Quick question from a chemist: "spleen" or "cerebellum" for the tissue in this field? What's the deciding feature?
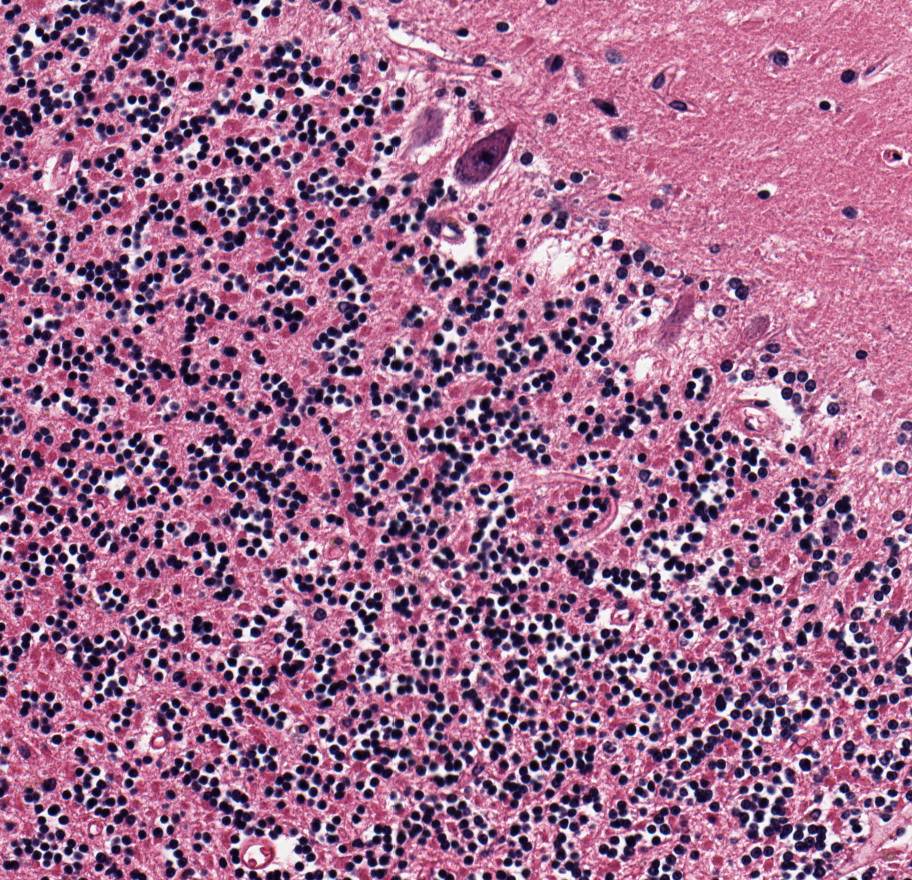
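Cerebellum. A densely cellular layer fills the left and lower field; a pale pink, sparsely cellular layer occupies the upper right corner. The dense layer consists of closely packed granule cells: small, round, dark nuclei, scant visible cytoplasm. Small irregular pink nucleus-free islands lie scattered between these nuclei throughout.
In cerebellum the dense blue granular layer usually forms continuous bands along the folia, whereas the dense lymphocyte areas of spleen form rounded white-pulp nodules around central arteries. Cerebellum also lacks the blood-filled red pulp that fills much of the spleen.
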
